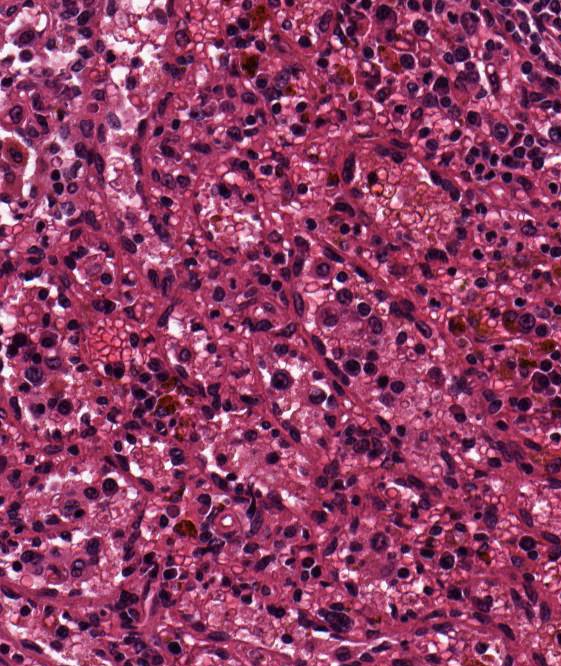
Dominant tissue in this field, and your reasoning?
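Shown here: red pulp of the spleen. It is dense and solidly cellular, with cells in sheets and small nests divided by thin, delicate strands bearing elongated spindle-shaped nuclei. Numerous small cells with dense, round, dark nuclei and scant cytoplasm lie scattered among larger cells.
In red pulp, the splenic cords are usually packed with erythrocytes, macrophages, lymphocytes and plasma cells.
Brown granular pigment lies within cells in several places, including the upper right and lower centre.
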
